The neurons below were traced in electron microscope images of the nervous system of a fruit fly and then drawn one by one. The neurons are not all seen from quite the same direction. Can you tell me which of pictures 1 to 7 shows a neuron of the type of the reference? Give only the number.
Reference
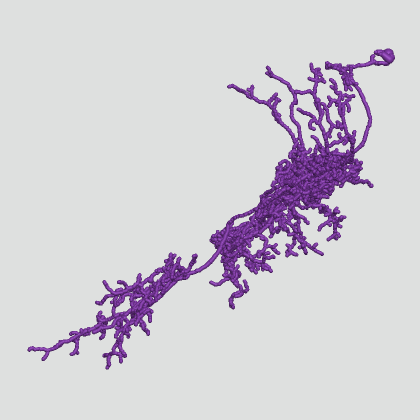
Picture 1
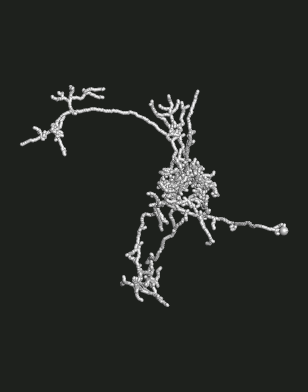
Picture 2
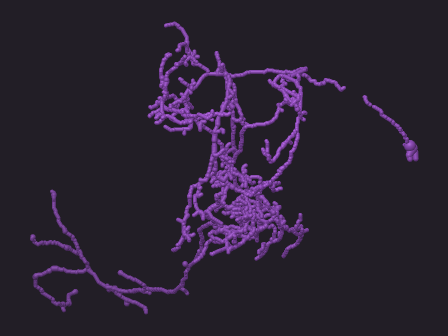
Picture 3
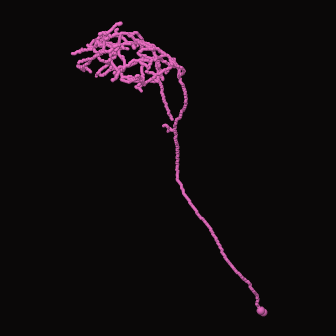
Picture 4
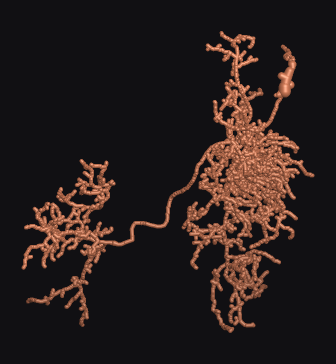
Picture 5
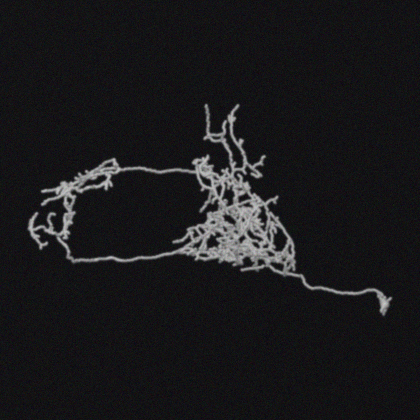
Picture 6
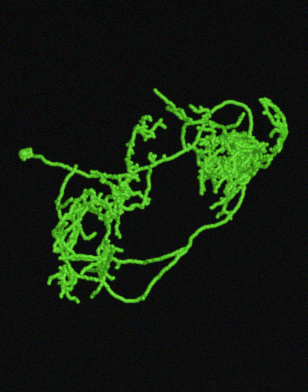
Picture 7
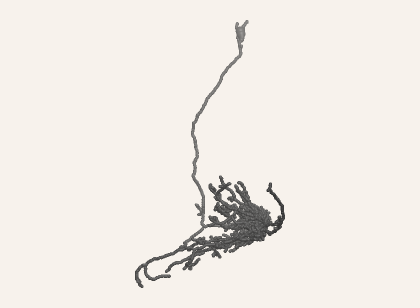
4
